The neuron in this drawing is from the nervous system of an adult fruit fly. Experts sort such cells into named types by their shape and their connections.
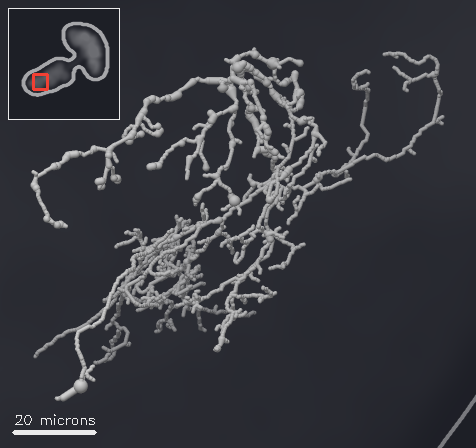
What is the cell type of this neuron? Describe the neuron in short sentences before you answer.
It is in the nerve cord and does not reach the brain. Its cell body lies at the lower left of the picture. From left to right in the picture it spans about 100 microns. This is a nerve-cord intrinsic neuron. The cell type is IN12A048.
